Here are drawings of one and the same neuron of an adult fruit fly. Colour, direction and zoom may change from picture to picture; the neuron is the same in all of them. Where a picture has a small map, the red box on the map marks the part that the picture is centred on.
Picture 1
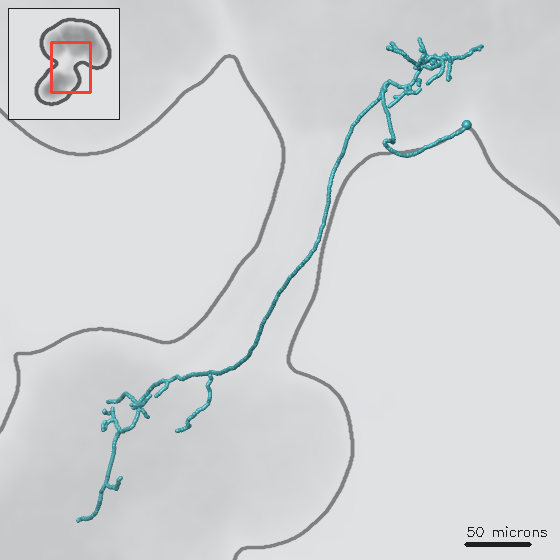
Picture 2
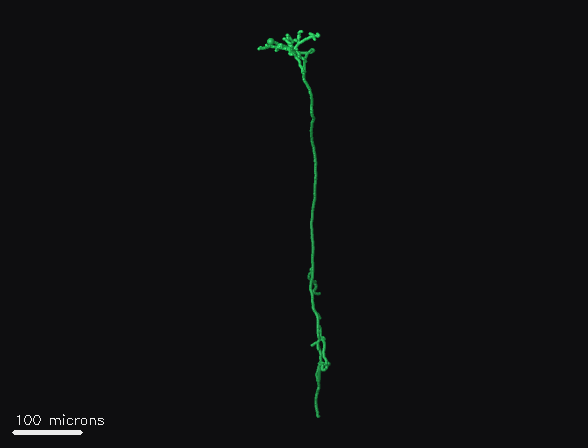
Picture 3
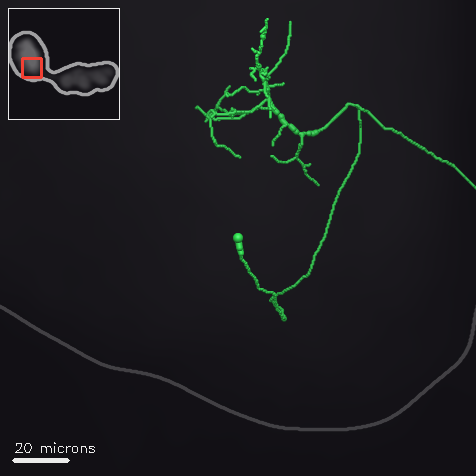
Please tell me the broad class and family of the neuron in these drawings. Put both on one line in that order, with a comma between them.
descending neuron, hemilineage LB12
